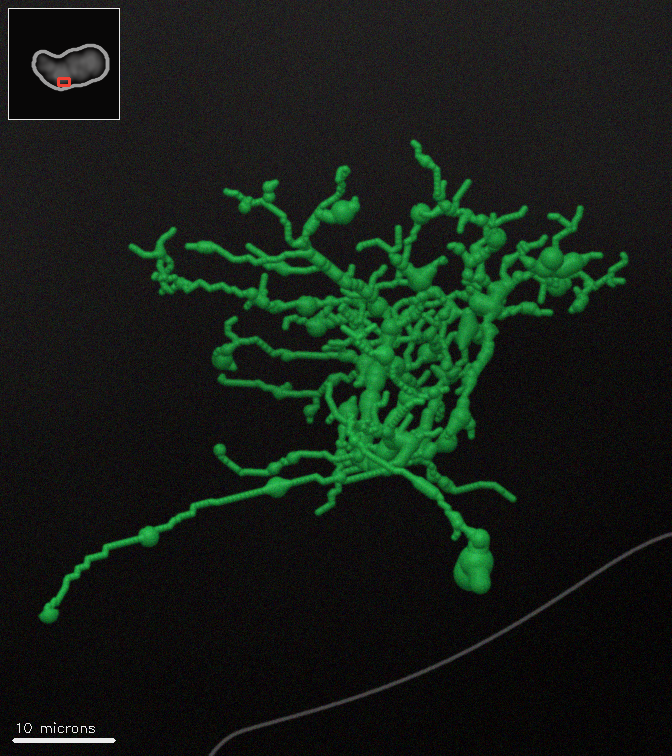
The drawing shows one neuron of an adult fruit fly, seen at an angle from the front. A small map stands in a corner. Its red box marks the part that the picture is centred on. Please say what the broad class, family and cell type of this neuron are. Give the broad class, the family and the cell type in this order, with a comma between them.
optic-lobe intrinsic neuron, Lawf, Lawf1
